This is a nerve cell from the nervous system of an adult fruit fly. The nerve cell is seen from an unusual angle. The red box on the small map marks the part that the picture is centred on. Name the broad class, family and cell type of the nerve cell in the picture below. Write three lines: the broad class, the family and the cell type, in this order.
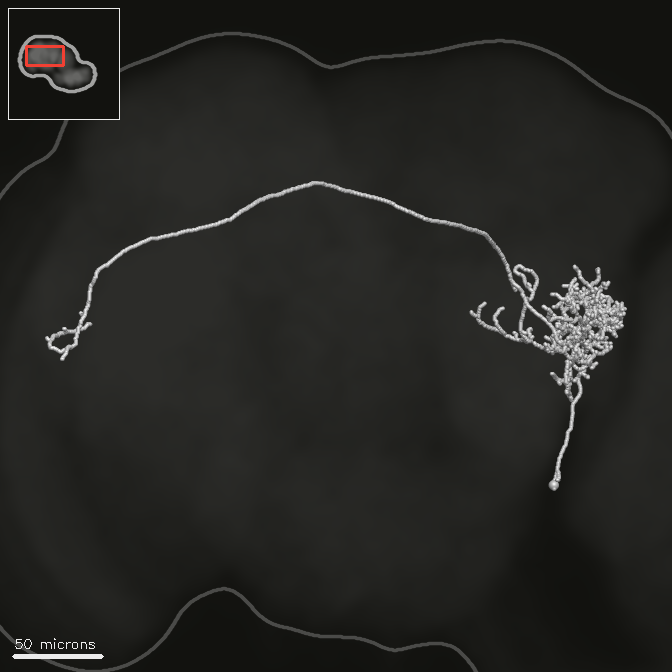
central-brain intrinsic neuron
hemilineage VLPl&p1_lateral
CB2090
